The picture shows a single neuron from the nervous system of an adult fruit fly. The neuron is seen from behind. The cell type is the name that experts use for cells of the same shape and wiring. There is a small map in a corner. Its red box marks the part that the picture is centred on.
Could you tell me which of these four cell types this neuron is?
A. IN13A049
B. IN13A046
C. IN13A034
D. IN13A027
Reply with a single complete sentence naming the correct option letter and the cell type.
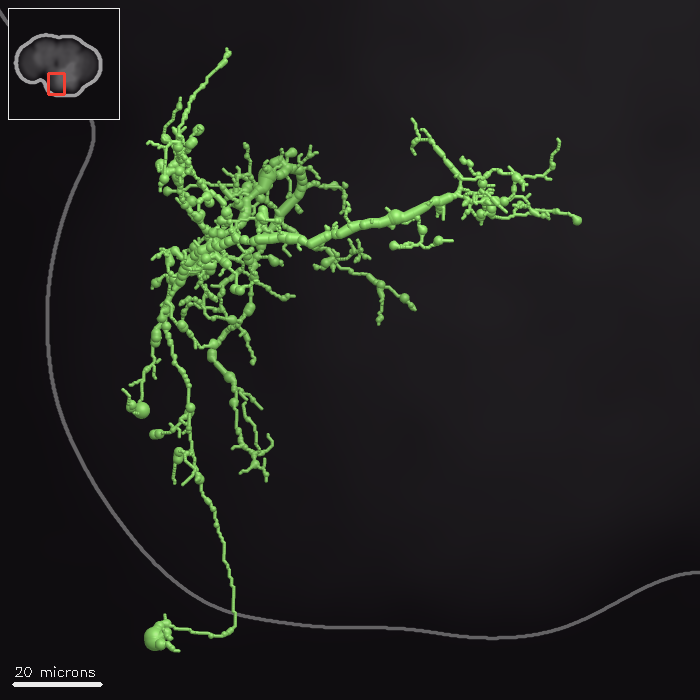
Cell type IN13A027 is what the neuron is, as option D states.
